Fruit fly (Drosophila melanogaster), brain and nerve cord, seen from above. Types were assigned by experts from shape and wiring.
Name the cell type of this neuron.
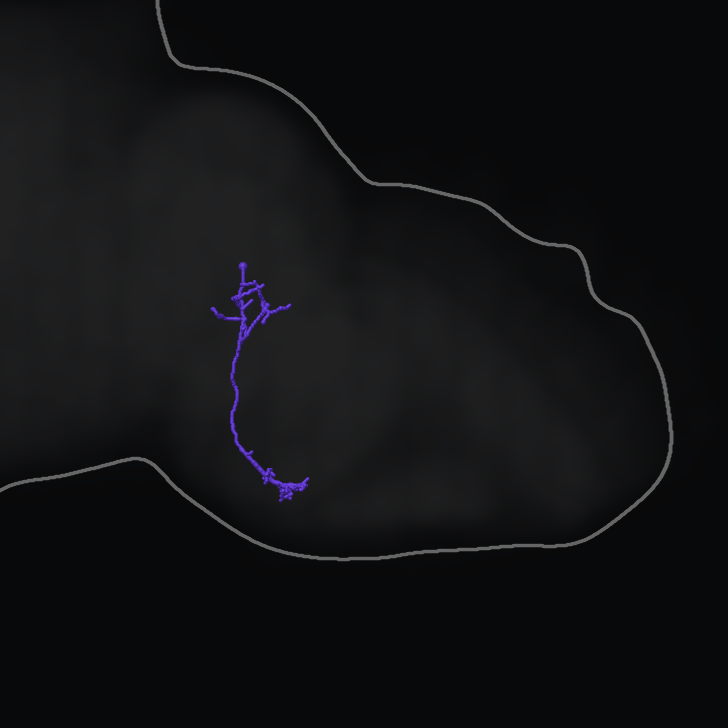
LC12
